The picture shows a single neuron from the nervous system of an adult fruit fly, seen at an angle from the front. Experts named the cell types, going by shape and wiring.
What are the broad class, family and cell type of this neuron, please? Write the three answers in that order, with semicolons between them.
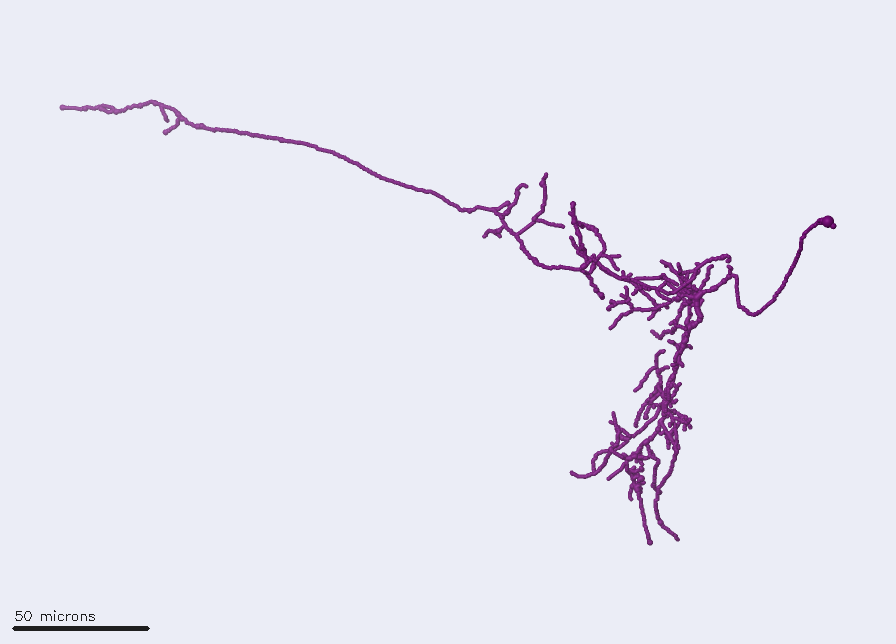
central-brain intrinsic neuron; hemilineage LHl1; AVLP009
